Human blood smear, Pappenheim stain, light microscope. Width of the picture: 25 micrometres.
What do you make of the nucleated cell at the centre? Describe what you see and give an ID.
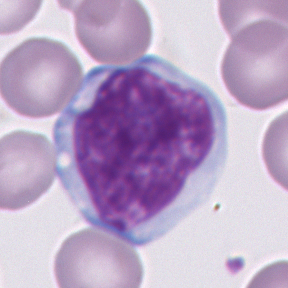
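Start with the nucleus: it measures about 15 by 12 micrometres, and its chromatin is mottled, with darker purple clumps separated by lighter gaps. Around it the cytoplasm makes only a narrow rim, pale blue and turning a deeper blue along the cell edge. Look at the left edge too, where one small clear vacuole sits in the cytoplasm. This cell is a myeloblast.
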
